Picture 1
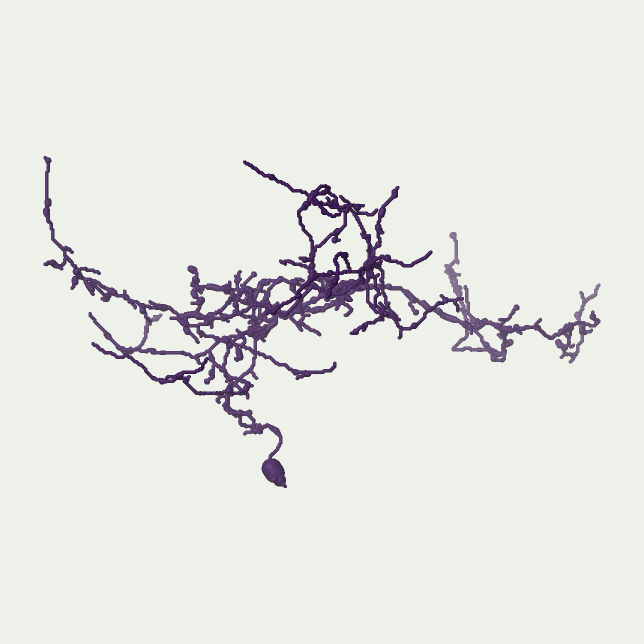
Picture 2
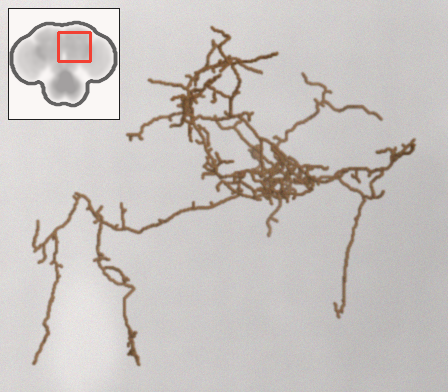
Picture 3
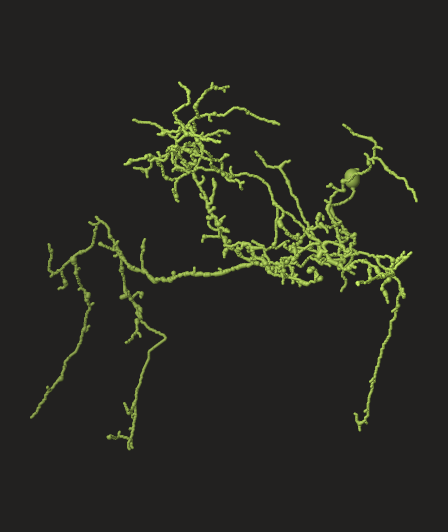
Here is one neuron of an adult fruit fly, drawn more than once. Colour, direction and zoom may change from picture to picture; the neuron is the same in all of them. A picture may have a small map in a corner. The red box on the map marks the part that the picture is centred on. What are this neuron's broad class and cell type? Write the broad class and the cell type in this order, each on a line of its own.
central-brain intrinsic neuron
PLP218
